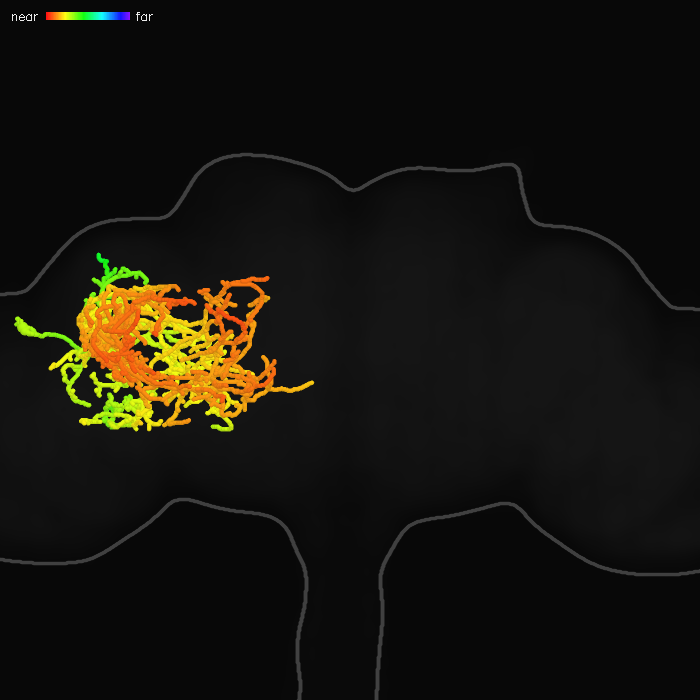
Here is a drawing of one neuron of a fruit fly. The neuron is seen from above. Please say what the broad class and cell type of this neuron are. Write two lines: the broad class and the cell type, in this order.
central-brain intrinsic neuron
SLP230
